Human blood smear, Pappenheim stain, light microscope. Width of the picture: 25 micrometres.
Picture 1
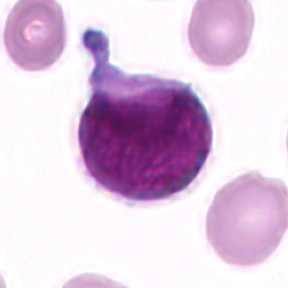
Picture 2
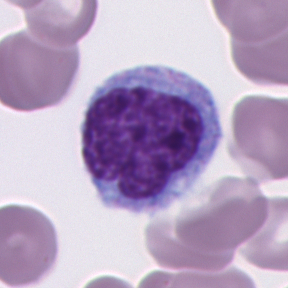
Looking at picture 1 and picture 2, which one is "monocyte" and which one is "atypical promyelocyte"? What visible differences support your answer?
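Here the first picture holds the atypical promyelocyte and the second the monocyte. Begin with the outlines. The atypical promyelocyte is round and smooth apart from one projection, a single thin tail that extends from the upper left of the cell and ends in a small knob. The monocyte is roughly round as well, but its edge is slightly uneven. Next, see how much cytoplasm each cell has. In the atypical promyelocyte it is scant and shows mainly as a pale cap at the top of the cell. What can be seen of it is pale lilac-blue, with no distinct granules. In the monocyte, the rim of cytoplasm is wider on the right and top than on the left, and no clear vacuoles are seen in it. Then turn to the monocyte's nucleus. A notch at its lower edge gives it a folded, lobed outline, and its dark purple chromatin shows clumped patches with paler strands between them. Check its measurements too: the cell is about 13 micrometres across, the nucleus is about 10 micrometres across, and the nucleus fills about 60% of the cell's area.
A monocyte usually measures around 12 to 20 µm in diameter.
Finally, glance at the neighbours. Red cells lie around the atypical promyelocyte, but none touches it. The monocyte is surrounded only by red cells, with no other nucleated cell in view.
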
